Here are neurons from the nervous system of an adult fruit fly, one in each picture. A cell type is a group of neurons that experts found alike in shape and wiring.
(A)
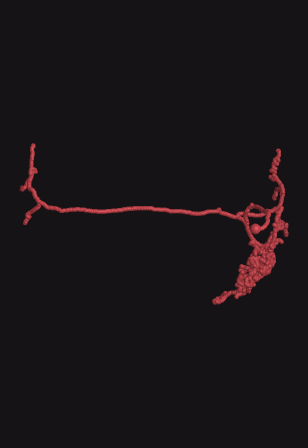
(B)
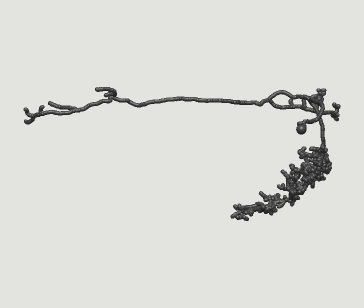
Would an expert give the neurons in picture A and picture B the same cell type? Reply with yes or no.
yes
